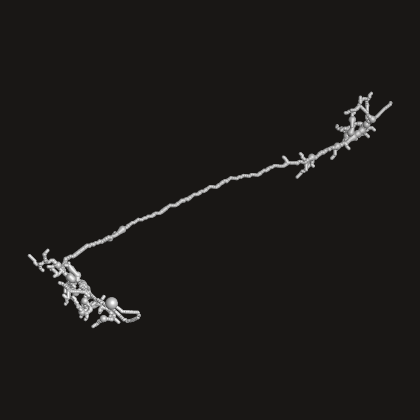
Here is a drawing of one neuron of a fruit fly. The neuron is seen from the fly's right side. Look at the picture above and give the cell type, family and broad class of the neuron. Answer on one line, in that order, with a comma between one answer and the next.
Tm5Y, Tm, optic-lobe intrinsic neuron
